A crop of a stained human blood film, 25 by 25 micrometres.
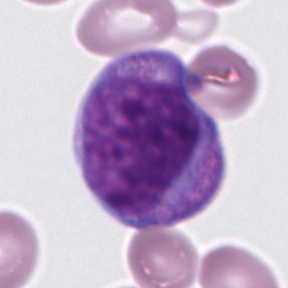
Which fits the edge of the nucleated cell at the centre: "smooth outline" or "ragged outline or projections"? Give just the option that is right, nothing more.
Smooth outline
